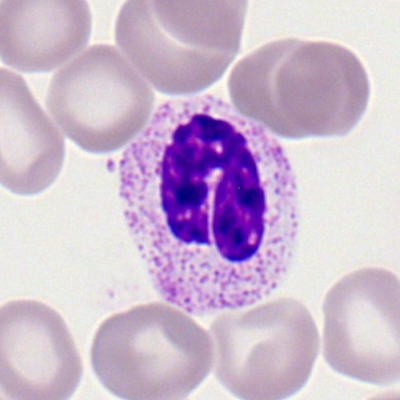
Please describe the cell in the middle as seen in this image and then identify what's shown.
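Looking at the outline first, it is roughly round. The nucleus is one single band, bent into a U shape. Fine pink-purple granules fill the cytoplasm, and I see no vacuoles there. So this is a band neutrophil.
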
